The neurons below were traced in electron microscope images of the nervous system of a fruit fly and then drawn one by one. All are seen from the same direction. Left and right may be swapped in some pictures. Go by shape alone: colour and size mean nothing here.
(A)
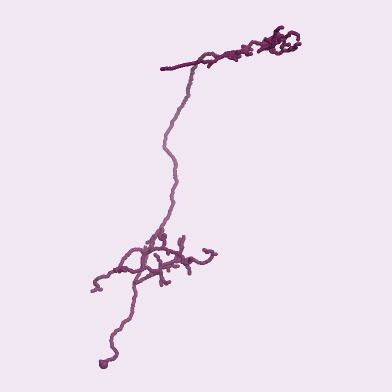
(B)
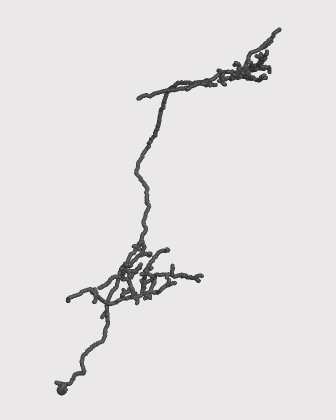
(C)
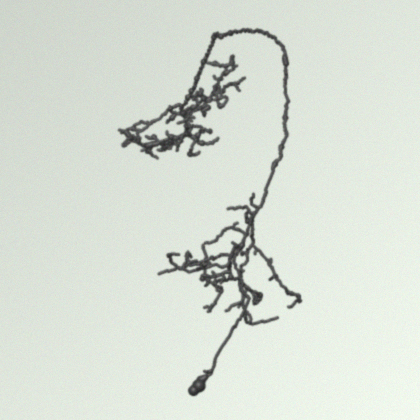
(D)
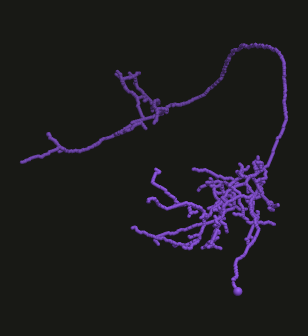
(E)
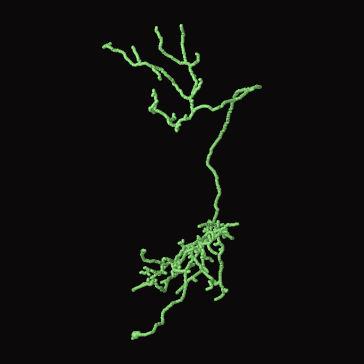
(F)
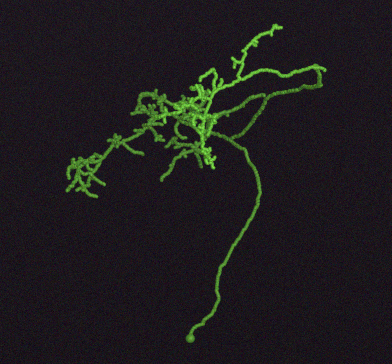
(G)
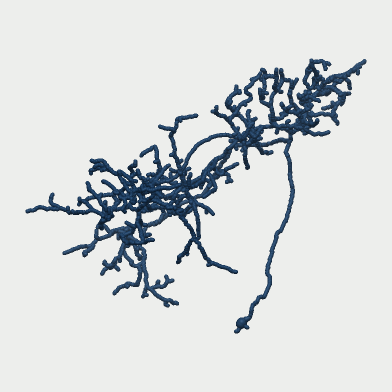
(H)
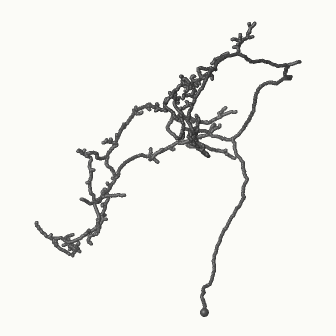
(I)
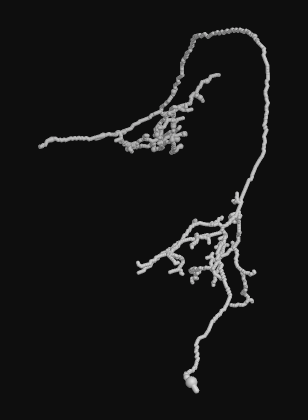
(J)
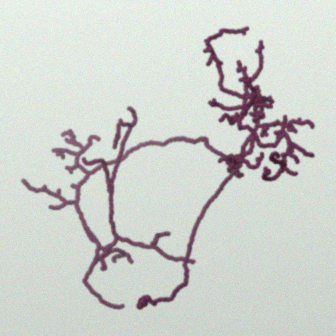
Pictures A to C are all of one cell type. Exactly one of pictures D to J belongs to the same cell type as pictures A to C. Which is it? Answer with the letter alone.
I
